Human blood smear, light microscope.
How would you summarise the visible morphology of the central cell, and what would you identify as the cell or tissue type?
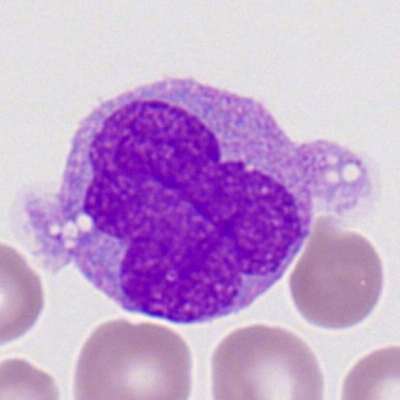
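The nucleus is folded into several overlapping lobes and fills most of the cell, leaving a moderate rim of cytoplasm. Its chromatin is finely textured and lacy, not clumped into dense blocks. A few small clear vacuoles lie in the cytoplasm near the left and right edges. The cell is a monocyte.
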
